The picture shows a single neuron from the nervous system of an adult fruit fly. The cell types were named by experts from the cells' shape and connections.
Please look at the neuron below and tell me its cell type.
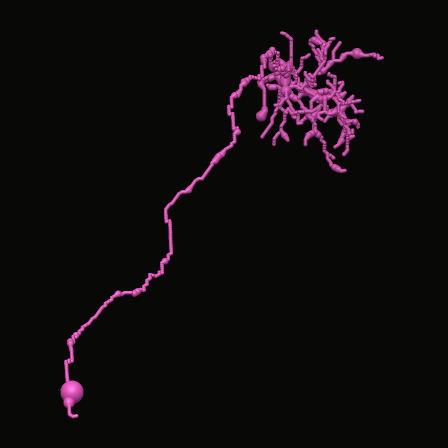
Li22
